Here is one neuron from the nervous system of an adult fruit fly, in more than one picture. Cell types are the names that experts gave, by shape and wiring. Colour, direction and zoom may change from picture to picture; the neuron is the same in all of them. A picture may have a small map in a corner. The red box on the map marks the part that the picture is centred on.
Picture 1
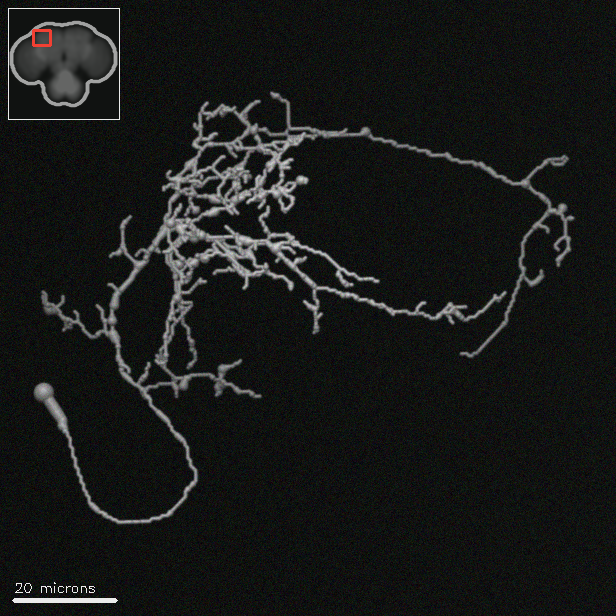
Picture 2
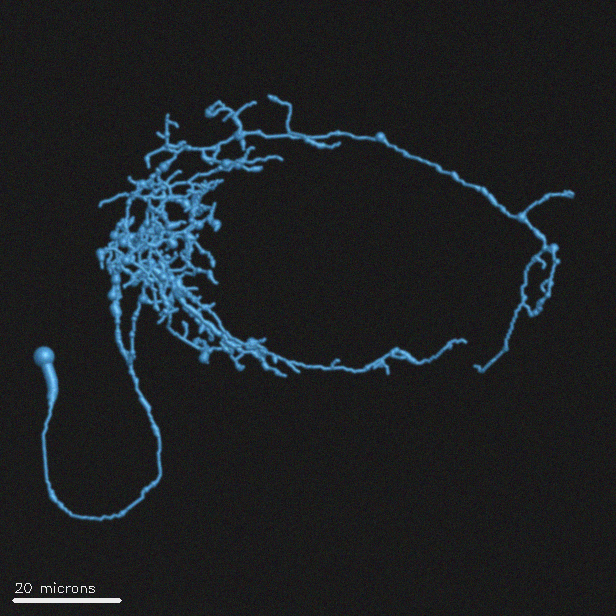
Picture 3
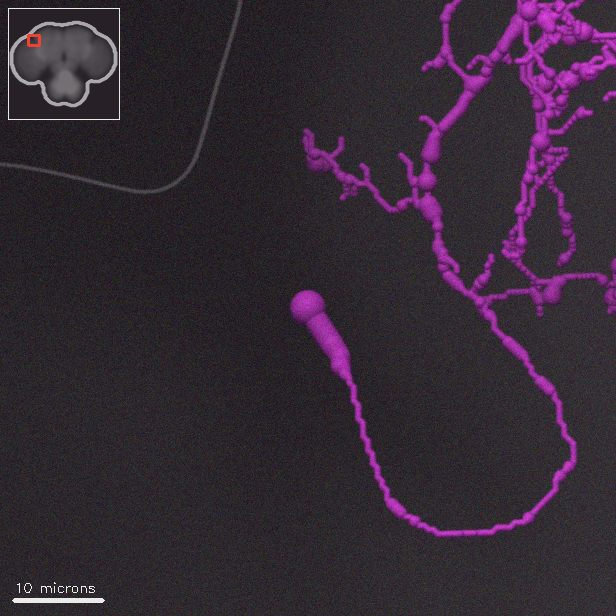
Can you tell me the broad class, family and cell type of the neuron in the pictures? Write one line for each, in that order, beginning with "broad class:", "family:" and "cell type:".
broad class: central-brain intrinsic neuron
family: hemilineage VLPl4_dorsal
cell type: SLP002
